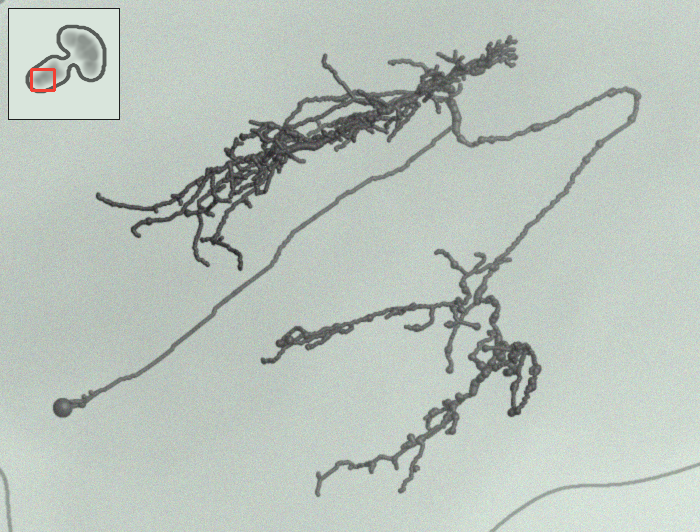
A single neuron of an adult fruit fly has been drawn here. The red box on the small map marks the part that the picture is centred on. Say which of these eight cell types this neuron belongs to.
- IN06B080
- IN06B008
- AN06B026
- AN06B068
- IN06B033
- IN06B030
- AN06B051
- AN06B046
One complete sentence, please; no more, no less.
It is as IN06B033 that this neuron is typed.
